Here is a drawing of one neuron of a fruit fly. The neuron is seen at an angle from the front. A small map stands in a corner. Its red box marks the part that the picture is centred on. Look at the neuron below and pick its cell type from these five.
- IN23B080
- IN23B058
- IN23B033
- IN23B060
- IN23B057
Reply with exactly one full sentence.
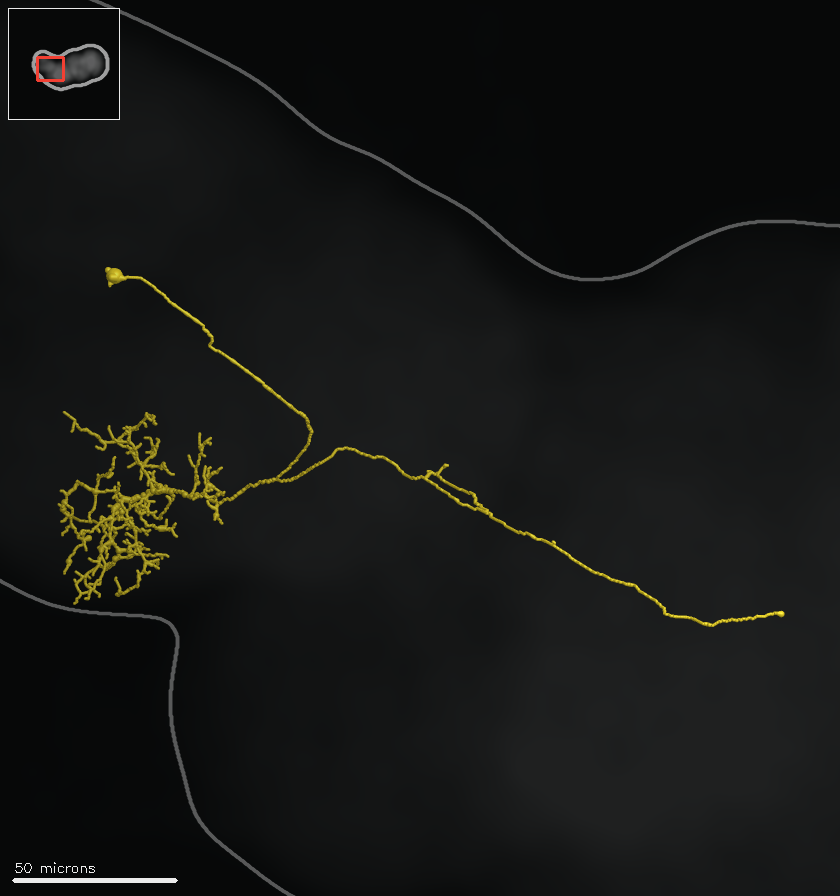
The cell type name for this neuron is IN23B057.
